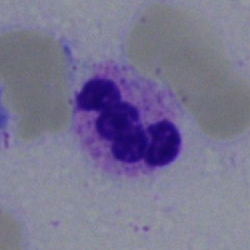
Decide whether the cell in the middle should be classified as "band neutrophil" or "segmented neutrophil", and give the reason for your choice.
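This is a segmented neutrophil, not a band neutrophil.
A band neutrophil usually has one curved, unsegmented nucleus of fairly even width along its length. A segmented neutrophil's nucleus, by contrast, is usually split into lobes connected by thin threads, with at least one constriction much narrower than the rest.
Here the nucleus forms a chain of lobes running from the upper left to the lower right of the cell, rather than a single unsegmented curve. The chromatin is dense and dark purple, and fine pinkish-violet granules are scattered through pale pink cytoplasm.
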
